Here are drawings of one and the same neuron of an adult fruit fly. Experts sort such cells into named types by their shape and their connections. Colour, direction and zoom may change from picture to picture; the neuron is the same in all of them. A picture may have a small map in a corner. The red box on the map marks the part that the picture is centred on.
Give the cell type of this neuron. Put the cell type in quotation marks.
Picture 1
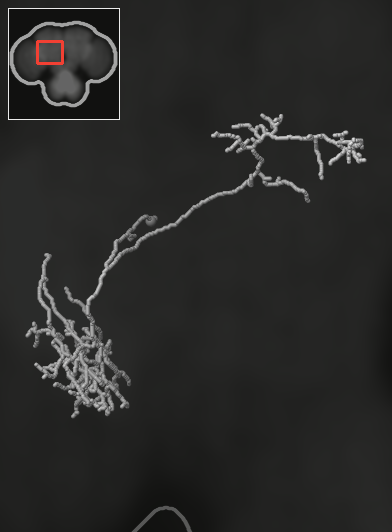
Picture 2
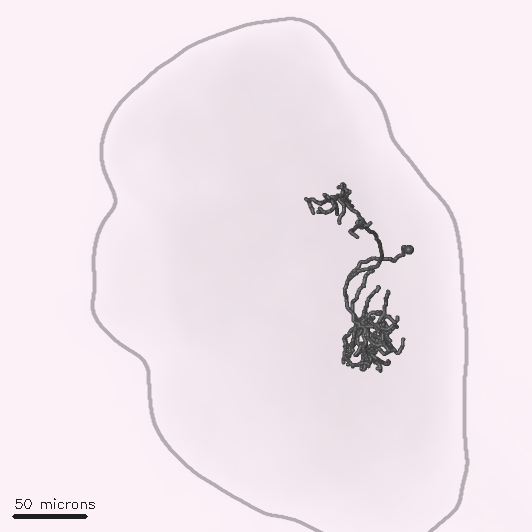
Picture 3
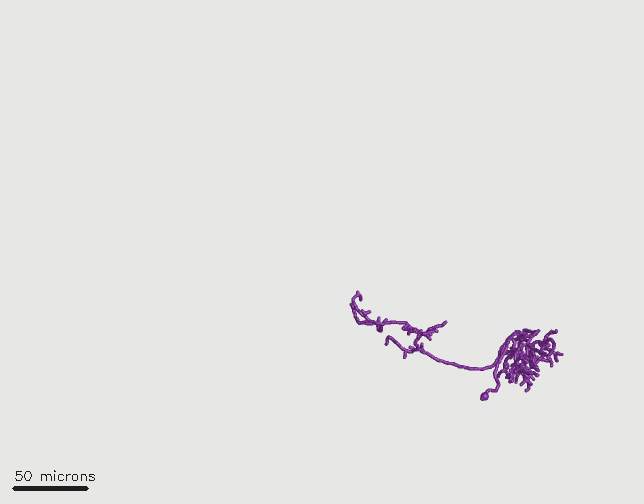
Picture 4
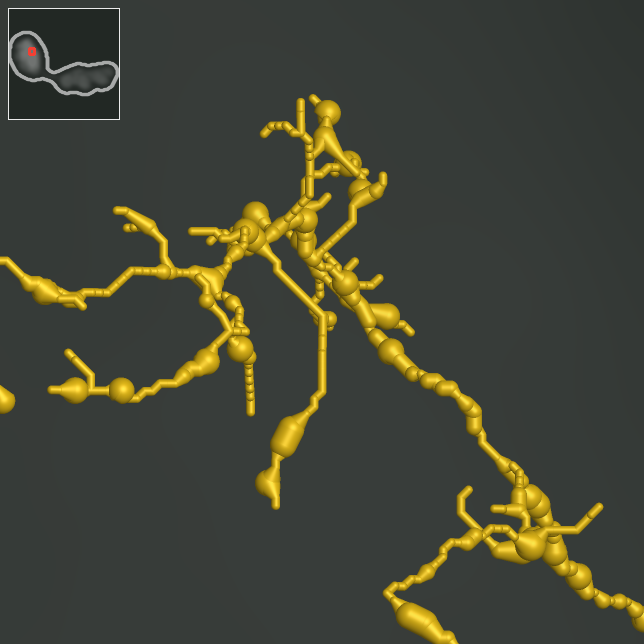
"LC37"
